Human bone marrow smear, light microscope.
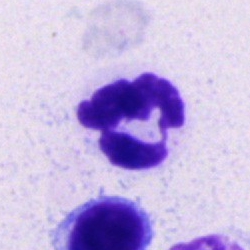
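Segmented neutrophil (central cell). Its nucleus has several lobes in a ring around a central space, which is pale rather than stained like the nucleus. Chromatin is dense and dark purple throughout the lobes. The cytoplasm of the segmented neutrophil shows no coarse orange granules.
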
